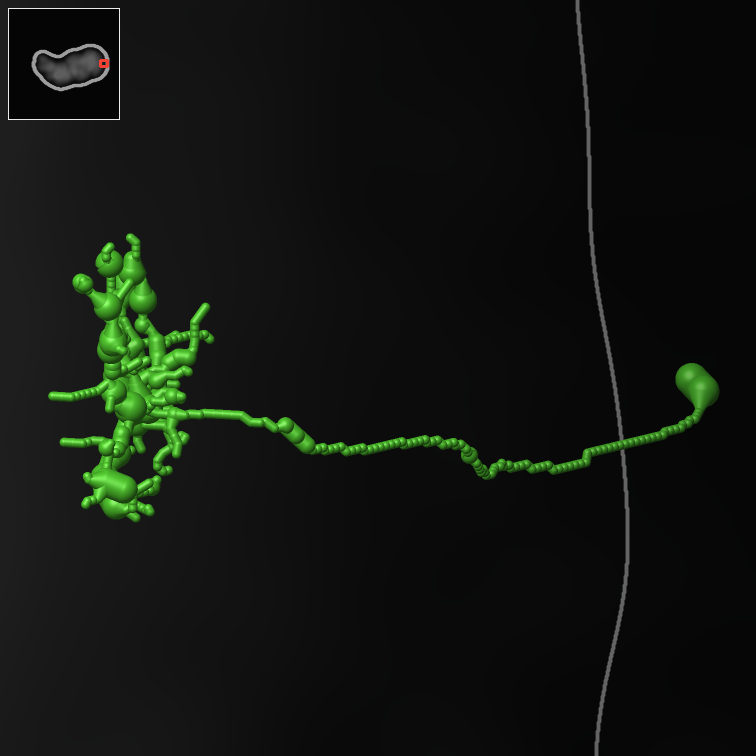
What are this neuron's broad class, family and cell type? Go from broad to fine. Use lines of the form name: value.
broad class: optic-lobe intrinsic neuron
family: Dm
cell type: Dm15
